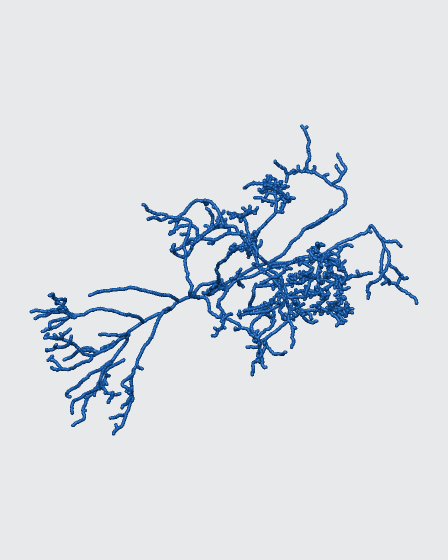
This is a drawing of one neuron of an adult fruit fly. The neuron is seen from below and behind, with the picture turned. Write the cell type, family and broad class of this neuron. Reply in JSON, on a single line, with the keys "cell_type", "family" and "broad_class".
{"cell_type": "IN06B012", "family": "hemilineage 06B", "broad_class": "nerve-cord intrinsic neuron"}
